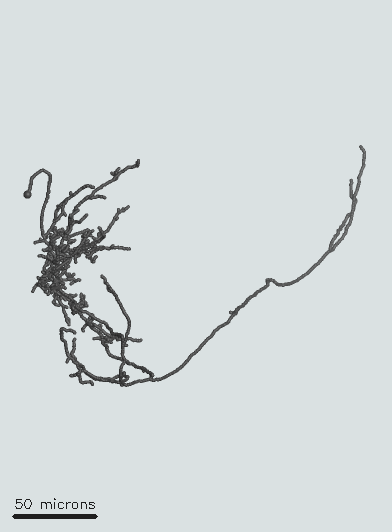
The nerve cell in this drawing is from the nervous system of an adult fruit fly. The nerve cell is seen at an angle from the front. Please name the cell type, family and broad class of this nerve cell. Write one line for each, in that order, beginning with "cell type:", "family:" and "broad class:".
cell type: IN17A093
family: hemilineage 17A
broad class: nerve-cord intrinsic neuron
